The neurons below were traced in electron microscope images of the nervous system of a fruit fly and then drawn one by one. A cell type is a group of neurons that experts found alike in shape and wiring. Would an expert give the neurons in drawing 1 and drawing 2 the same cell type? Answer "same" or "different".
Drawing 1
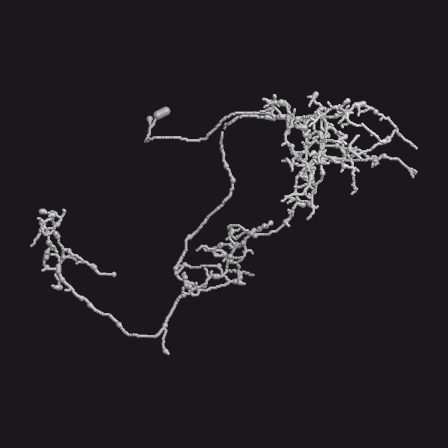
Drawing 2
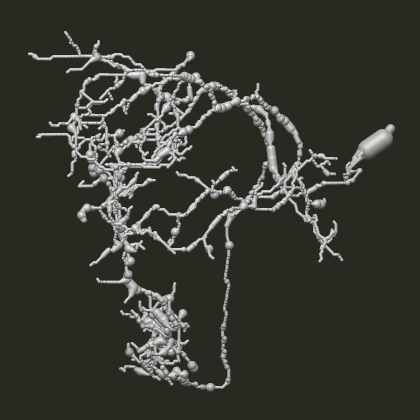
different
